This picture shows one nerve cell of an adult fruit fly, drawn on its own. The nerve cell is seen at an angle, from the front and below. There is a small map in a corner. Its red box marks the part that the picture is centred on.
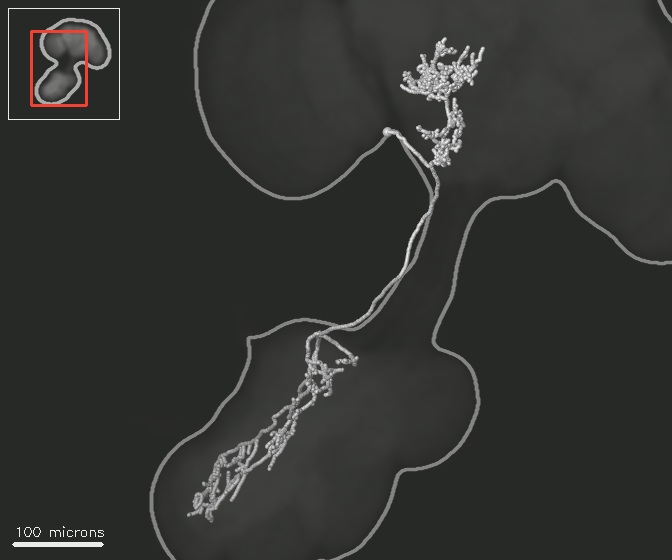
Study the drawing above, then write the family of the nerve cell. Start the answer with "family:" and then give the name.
family: hemilineage 11A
